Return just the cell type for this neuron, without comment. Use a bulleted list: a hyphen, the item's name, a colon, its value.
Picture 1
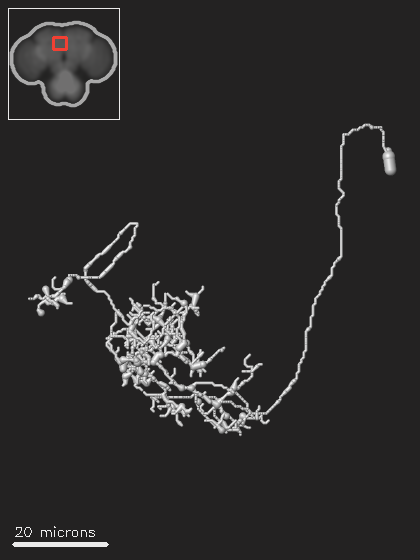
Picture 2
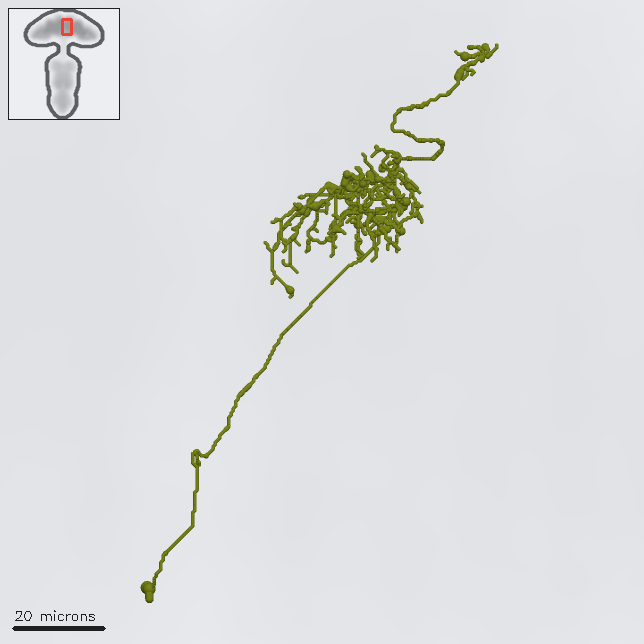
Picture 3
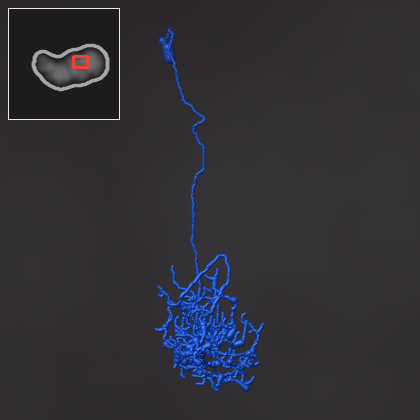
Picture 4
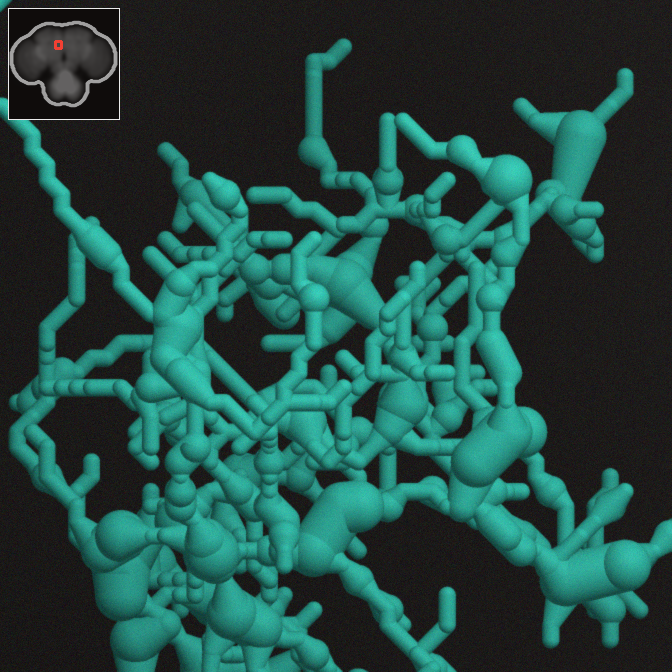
- cell type: FC2A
